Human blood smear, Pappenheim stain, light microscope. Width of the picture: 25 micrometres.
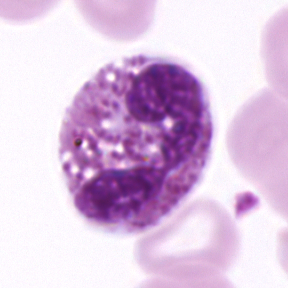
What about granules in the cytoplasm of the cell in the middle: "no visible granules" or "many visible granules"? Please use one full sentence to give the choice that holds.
The cytoplasm of the cell carries many visible granules.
